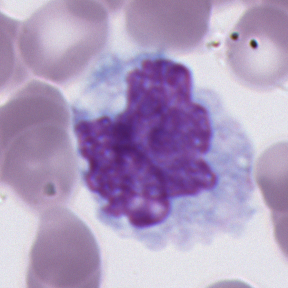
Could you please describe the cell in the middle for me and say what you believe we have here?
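Several folds and lobes give the nucleus a markedly irregular outline. The nuclear chromatin takes a dark purple stain. Coarse granules are absent from the cytoplasm. The outline of the cell itself is irregular and faintly ragged. It is a monocyte.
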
